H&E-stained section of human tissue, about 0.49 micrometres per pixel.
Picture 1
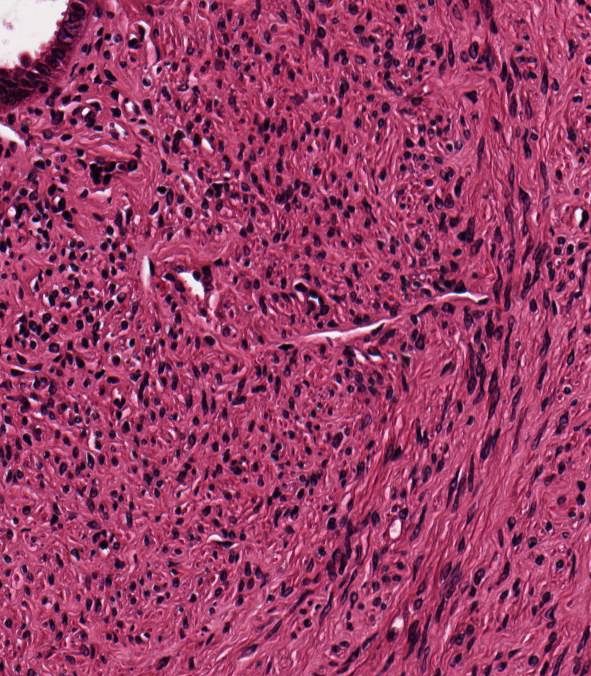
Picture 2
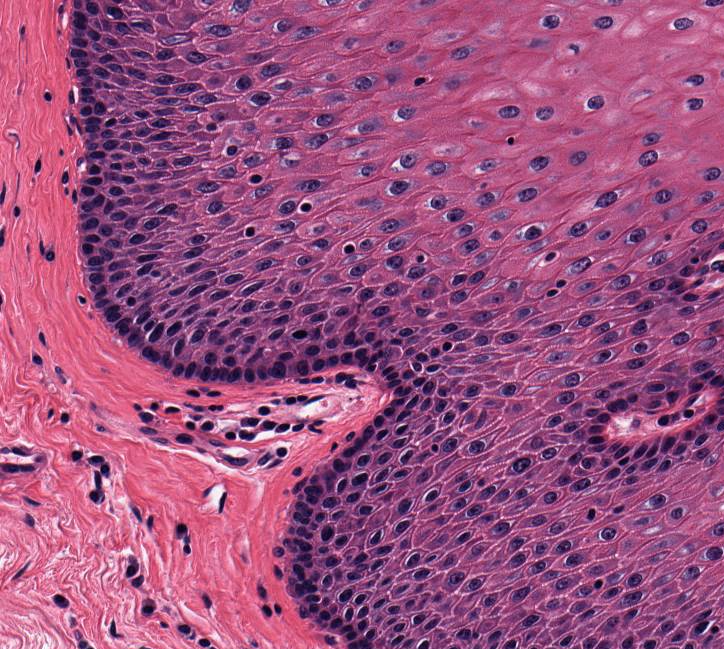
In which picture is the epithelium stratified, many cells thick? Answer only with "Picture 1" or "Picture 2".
Picture 2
